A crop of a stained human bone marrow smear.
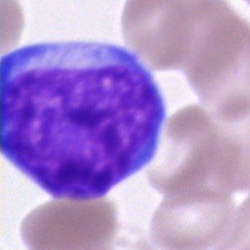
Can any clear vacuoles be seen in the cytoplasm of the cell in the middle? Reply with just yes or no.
No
